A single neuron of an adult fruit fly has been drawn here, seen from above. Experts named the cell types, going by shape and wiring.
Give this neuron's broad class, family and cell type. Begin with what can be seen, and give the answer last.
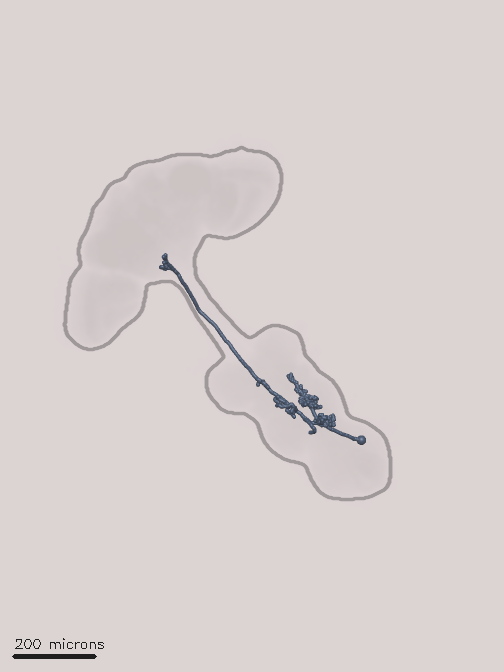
It runs through the neck, between the brain and the nerve cord. From left to right in the picture it spans about 500 microns. It is an ascending neuron. The family is hemilineage 08B. It is of cell type AN08B079_b.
